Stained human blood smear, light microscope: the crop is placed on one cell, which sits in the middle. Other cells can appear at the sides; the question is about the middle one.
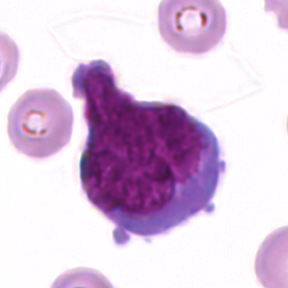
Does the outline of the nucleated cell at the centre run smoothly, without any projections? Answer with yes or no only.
No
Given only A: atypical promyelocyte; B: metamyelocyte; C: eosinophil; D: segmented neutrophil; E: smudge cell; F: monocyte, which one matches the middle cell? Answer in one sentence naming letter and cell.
At the centre of the crop lies an atypical promyelocyte, which makes option A correct.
